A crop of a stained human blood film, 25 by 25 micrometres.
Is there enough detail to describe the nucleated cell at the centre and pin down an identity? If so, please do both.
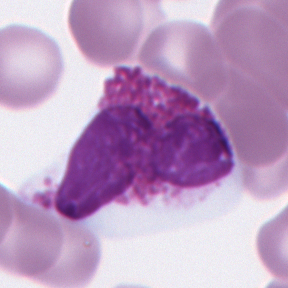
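Two large lobes make up the nucleus, one on the left and one on the right, with the left one tapering toward the lower left. Coarse reddish-purple granules crowd mainly above it, while the pale cytoplasm below holds few. It's an eosinophil.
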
